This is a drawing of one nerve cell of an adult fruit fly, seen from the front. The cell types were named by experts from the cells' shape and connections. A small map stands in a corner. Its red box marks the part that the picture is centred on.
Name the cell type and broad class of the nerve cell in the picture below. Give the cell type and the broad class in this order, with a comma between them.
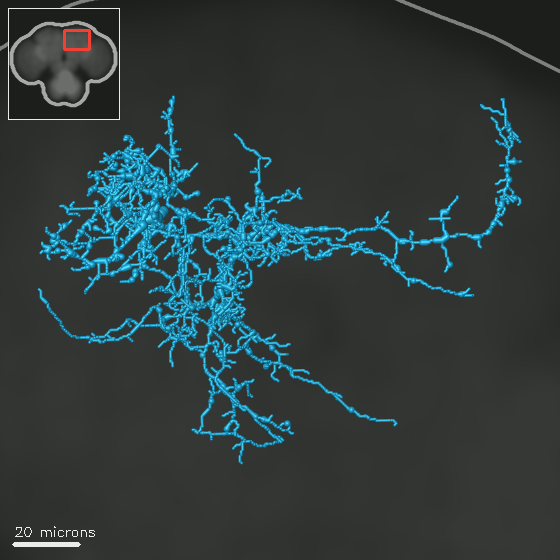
SMP542, central-brain intrinsic neuron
